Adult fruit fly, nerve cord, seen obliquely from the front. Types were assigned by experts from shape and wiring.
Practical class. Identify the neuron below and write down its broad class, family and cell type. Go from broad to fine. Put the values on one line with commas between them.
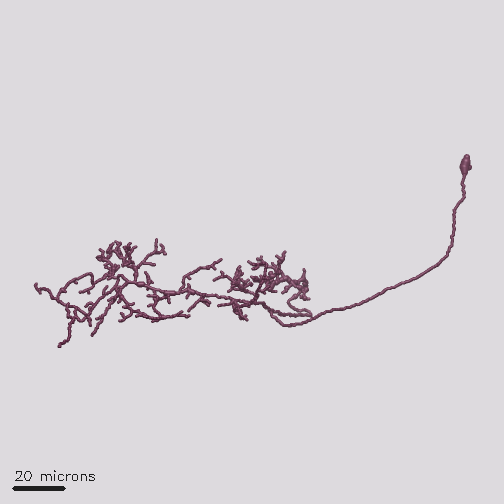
nerve-cord intrinsic neuron, hemilineage 09A, IN09A055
